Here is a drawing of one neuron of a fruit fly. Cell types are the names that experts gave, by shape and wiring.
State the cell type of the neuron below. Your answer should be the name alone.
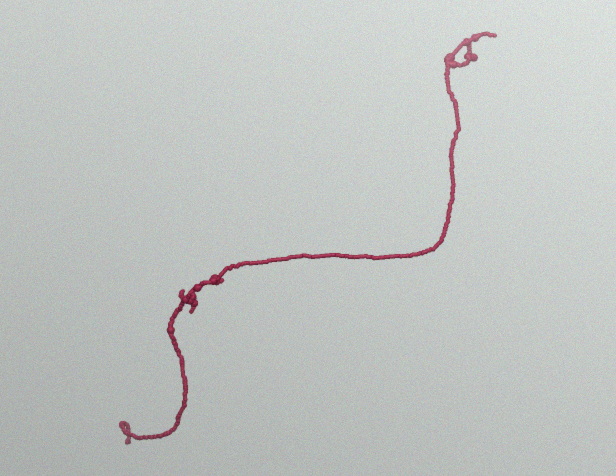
ORN_DA4m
